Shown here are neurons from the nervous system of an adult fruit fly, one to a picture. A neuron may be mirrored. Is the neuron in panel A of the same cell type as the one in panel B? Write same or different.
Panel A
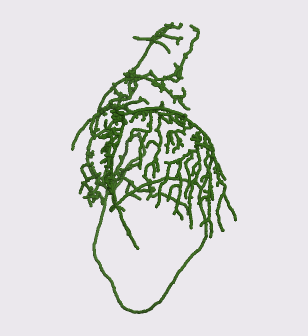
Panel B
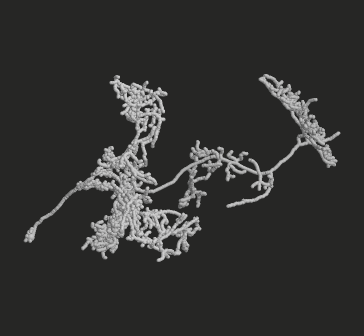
different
